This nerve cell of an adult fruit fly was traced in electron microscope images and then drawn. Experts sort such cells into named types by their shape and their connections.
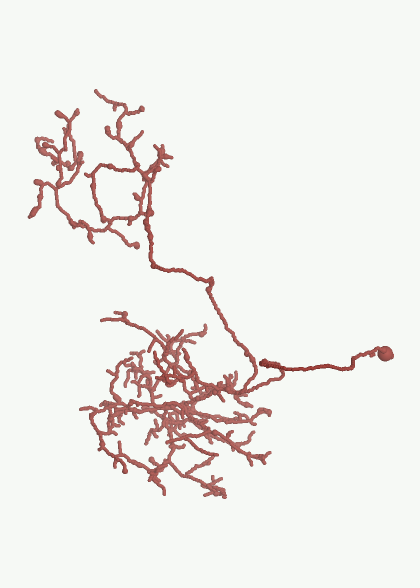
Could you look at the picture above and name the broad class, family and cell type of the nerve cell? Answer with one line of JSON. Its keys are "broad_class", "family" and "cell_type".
{"broad_class": "central-brain intrinsic neuron", "family": "hemilineage VPNl&d1_dorsal", "cell_type": "LHAV5b2"}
